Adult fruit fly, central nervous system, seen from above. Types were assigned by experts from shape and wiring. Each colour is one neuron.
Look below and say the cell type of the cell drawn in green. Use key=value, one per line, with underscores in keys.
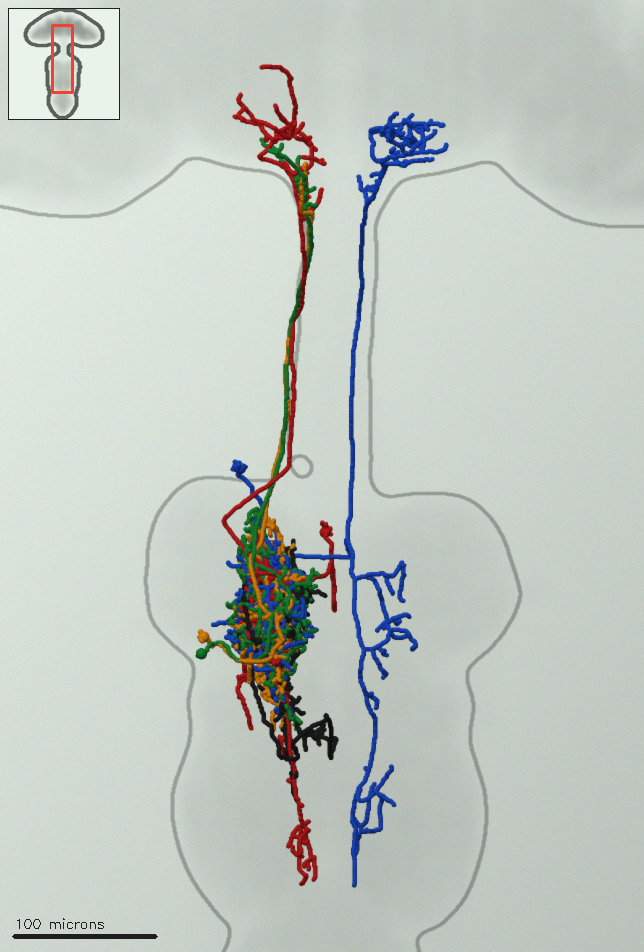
cell_type=AN11B008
